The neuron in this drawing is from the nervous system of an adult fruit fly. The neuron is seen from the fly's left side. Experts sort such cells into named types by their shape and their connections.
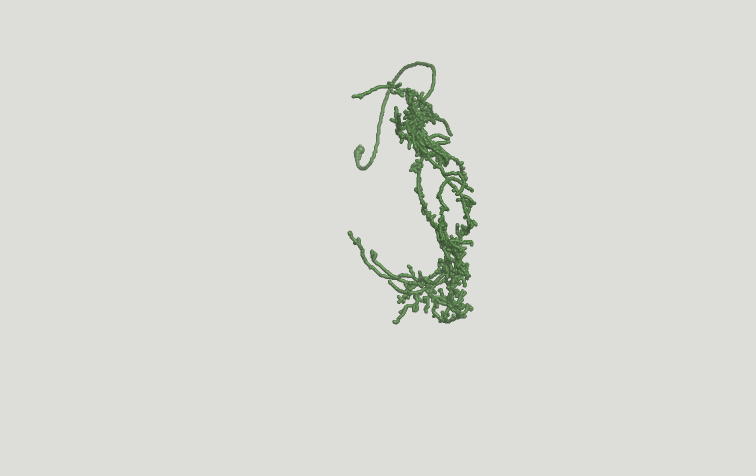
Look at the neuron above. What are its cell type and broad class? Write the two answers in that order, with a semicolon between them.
CL007; central-brain intrinsic neuron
